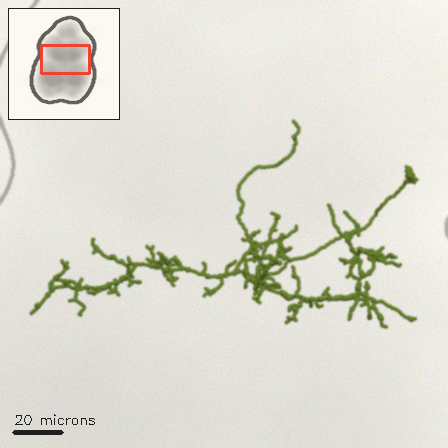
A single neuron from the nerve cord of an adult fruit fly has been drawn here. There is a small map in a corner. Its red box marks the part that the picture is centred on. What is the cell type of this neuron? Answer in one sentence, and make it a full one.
The cell type name for this neuron is IN11A028.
